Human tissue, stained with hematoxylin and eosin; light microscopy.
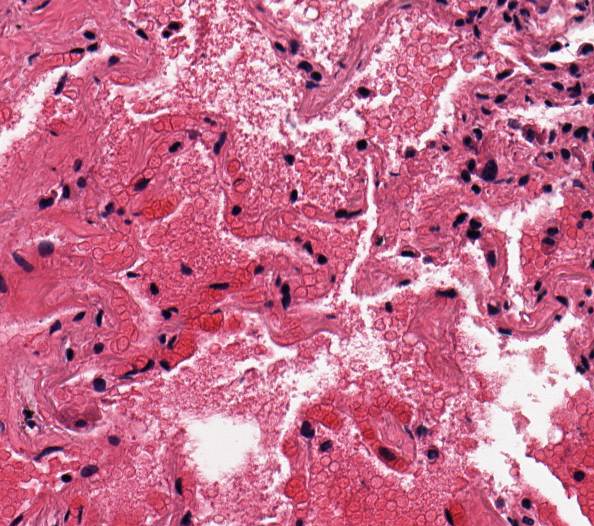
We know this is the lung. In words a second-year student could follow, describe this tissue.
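Notice thin, irregular pink strands branching across the whole field between broad areas of red blood cells. These cells are closely packed, round and pale pink, many visible only as outlines. The strands are wavy eosinophilic collagen fibres carrying scattered single small dark oval to spindle-shaped nuclei.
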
